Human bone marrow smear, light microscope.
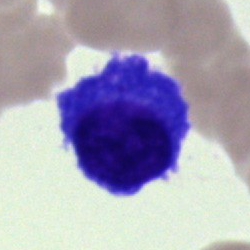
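Plasma cell in a stained human bone marrow smear, centre of the field. The cell outline is irregular, with small knobby bumps along its edge; small blunt blebs stand out most clearly along the top margin. The nuclear chromatin stains a dense dark purple, and the cytoplasm a deep blue.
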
